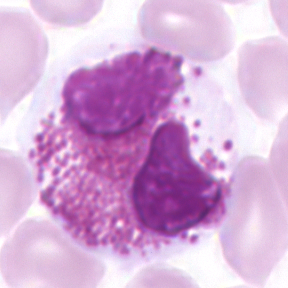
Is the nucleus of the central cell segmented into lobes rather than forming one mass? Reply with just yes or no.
Yes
